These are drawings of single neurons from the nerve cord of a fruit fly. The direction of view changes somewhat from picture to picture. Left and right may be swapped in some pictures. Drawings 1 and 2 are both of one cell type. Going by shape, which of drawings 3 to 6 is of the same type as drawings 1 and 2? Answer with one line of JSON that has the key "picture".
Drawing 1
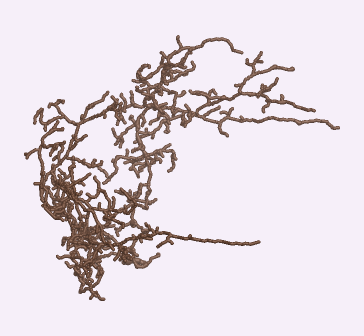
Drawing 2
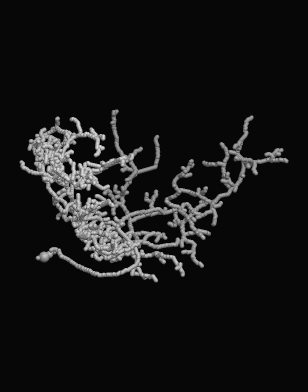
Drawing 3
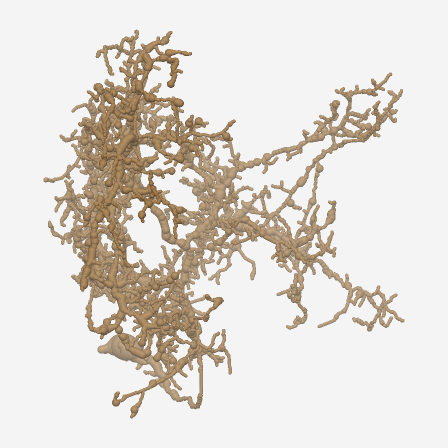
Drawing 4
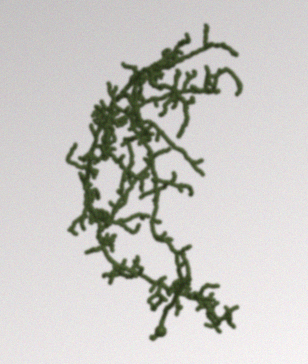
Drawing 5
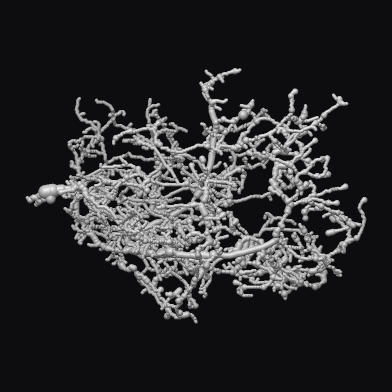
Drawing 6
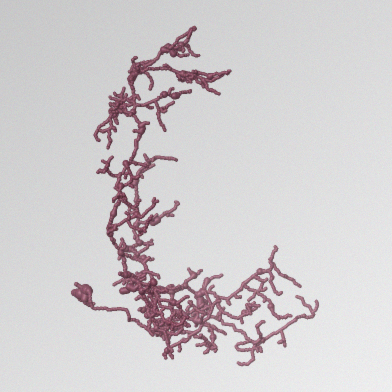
{"picture": 6}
